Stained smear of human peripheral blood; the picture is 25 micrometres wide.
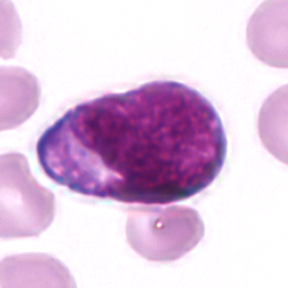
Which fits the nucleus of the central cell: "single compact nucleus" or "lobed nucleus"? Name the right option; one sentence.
Round, oval or kidney-shaped, the nucleus of this cell is one compact undivided mass.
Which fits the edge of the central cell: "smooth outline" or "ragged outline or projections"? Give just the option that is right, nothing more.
Smooth outline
